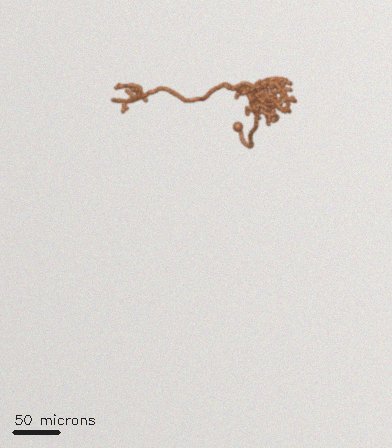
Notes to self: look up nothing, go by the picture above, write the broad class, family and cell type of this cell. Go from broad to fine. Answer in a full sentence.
A central-brain intrinsic neuron of hemilineage DM6_dorso_lateral, type SIP077.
